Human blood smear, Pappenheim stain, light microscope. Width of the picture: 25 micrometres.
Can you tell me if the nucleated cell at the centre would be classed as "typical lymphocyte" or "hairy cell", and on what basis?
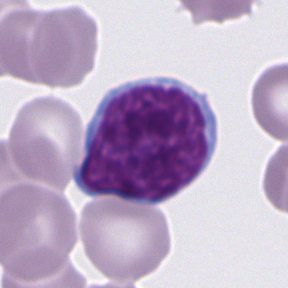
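The answer is typical lymphocyte. Start with the cytoplasm: only a thin rim surrounds the nucleus, which fills about 80% of the cell's area.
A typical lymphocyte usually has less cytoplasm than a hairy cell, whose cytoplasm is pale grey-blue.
Next, the chromatin is dense and coarsely clumped. No granules are seen in the cytoplasm. Finally, the cell outline tapers to a blunt point at the lower left.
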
